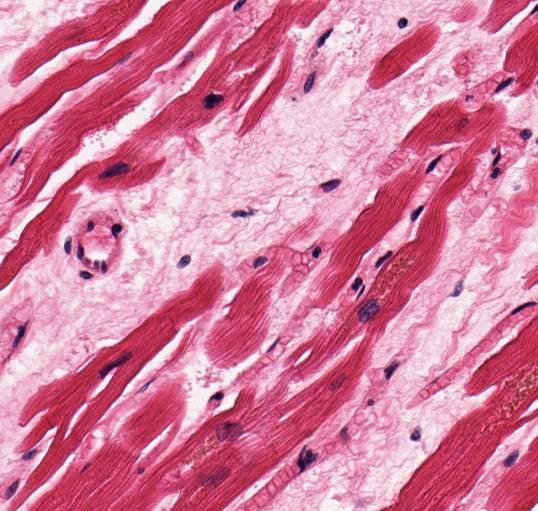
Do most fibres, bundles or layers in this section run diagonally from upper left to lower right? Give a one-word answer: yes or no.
No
